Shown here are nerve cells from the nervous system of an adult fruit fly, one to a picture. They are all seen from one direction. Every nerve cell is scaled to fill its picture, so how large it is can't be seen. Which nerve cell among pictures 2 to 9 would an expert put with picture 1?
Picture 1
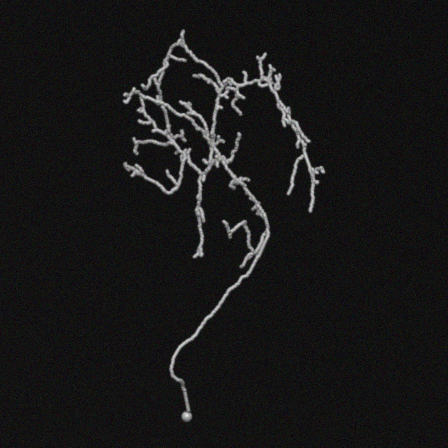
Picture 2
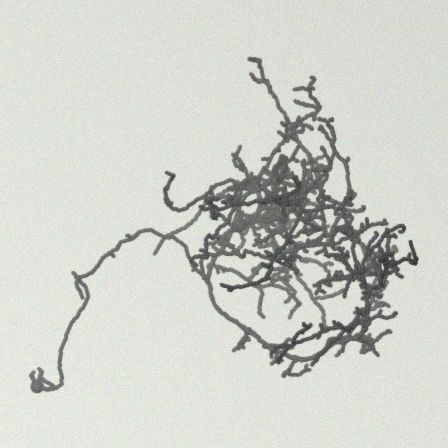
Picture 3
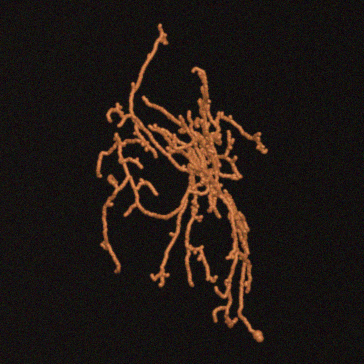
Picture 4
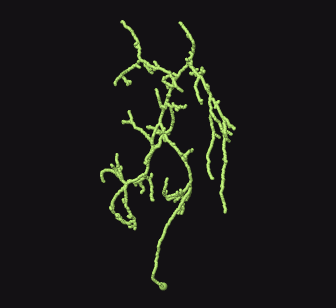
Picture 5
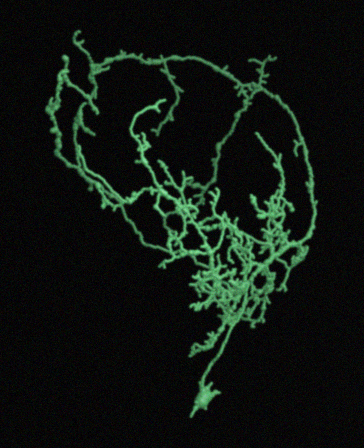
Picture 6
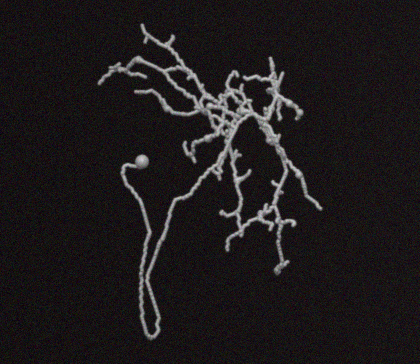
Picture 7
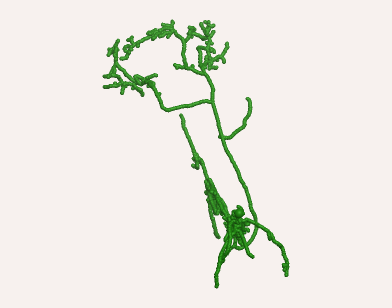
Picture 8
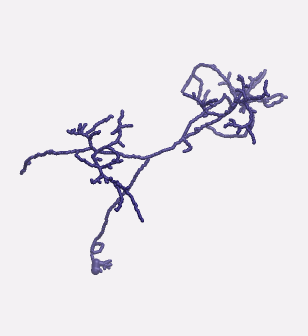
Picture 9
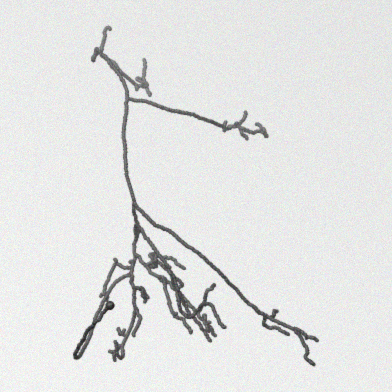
Picture 4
